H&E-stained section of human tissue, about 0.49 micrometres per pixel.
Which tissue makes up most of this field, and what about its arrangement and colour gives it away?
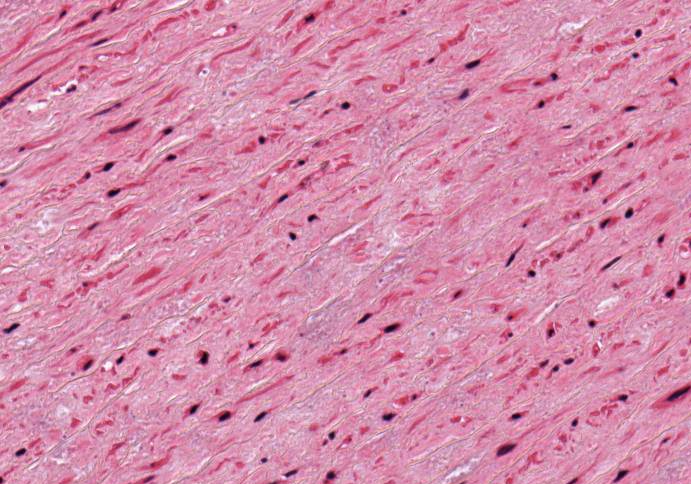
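Tunica media of an artery fills the field; its wavy eosinophilic fibres run in parallel diagonal streaks, and elongated nuclei lie parallel to them.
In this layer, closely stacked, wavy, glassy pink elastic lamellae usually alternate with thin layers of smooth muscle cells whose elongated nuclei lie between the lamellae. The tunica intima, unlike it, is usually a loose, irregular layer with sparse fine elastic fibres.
Clear clefts separate the fibres; nuclei are small, uniformly dark, without visible nucleoli.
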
